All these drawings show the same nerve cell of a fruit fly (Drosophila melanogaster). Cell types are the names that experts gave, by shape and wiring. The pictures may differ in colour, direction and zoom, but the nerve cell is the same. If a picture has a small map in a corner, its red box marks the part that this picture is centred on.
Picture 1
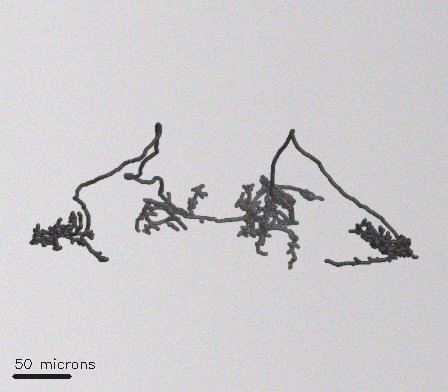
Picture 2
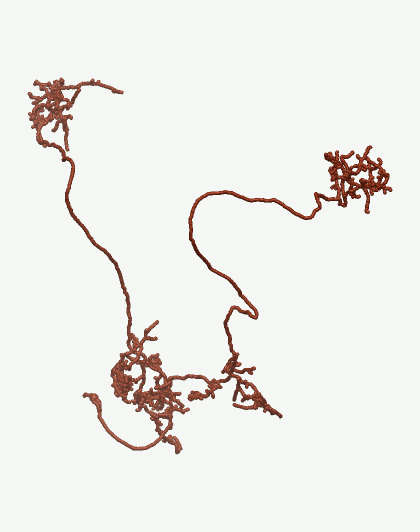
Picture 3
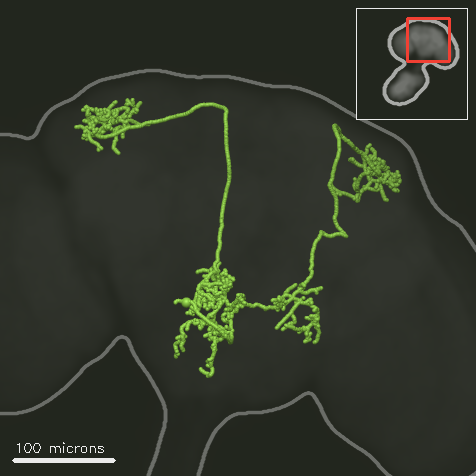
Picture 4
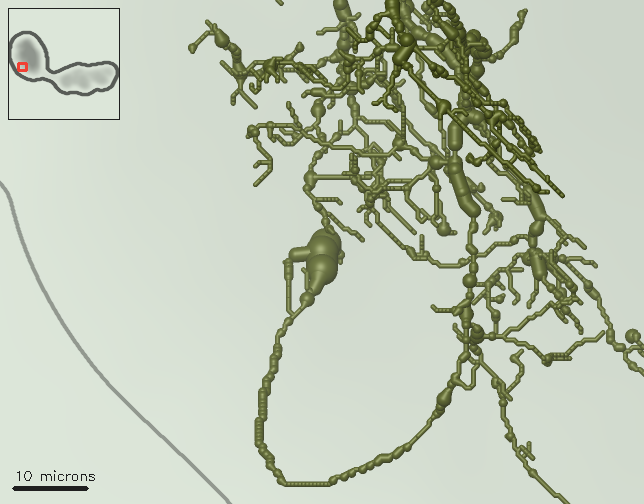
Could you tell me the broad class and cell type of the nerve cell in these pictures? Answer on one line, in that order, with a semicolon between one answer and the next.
central-brain intrinsic neuron; SLP471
